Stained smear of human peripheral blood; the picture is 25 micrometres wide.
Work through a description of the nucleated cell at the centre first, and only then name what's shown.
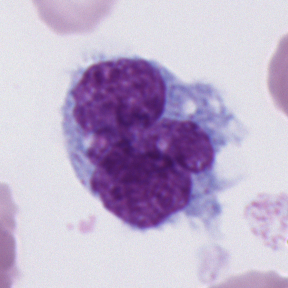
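Start with the edge of this cell: it's ragged and frayed rather than smooth, and you see that best on the right side. Now the nucleus, which measures about 15 by 11 micrometres and takes up about 70% of the cell's area. Most of the cytoplasm lies to the right of it and is a pale greyish blue. Look at the upper right of that cytoplasm and you'll find a few small clear vacuoles. This cell is a monocyte.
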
